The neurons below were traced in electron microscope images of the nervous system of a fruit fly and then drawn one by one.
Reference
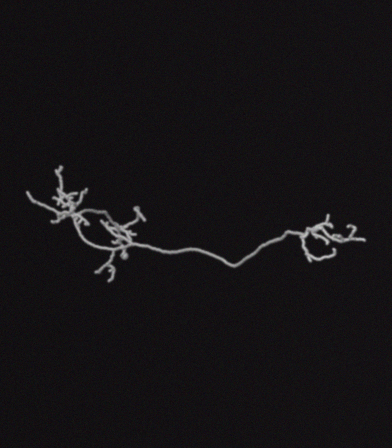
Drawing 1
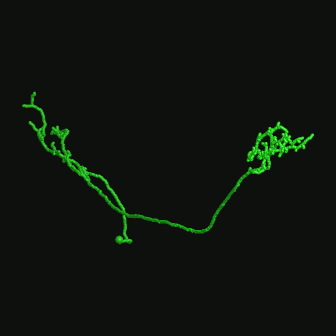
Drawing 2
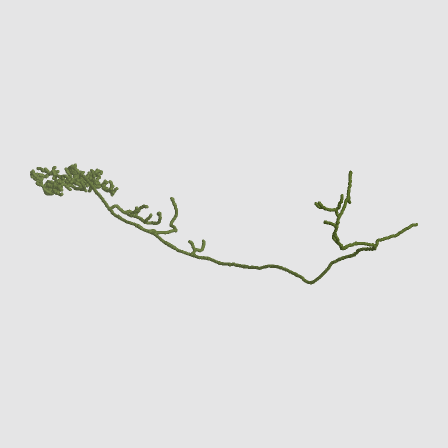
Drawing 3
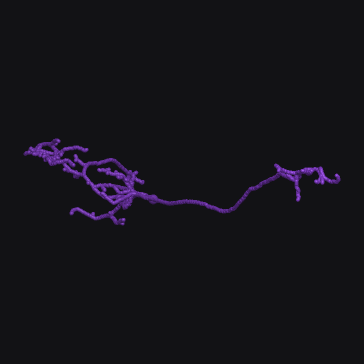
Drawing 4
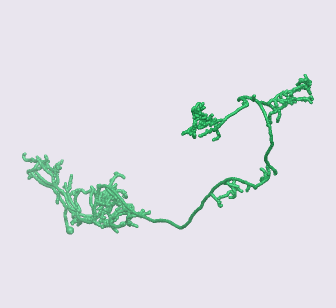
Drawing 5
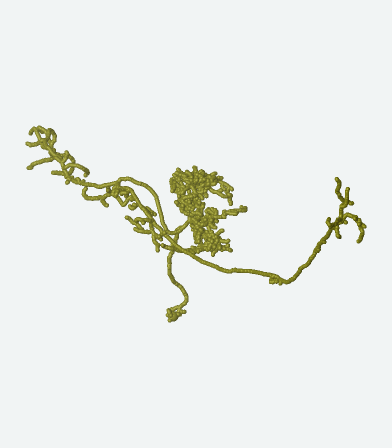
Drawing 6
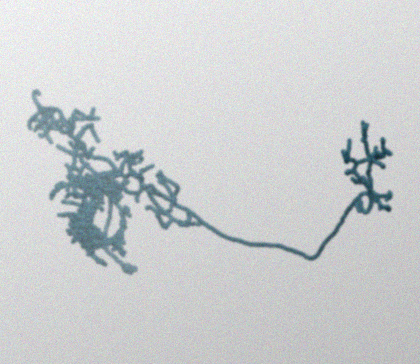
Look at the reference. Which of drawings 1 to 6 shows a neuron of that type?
3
